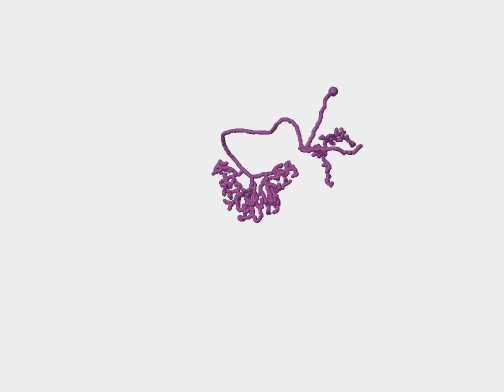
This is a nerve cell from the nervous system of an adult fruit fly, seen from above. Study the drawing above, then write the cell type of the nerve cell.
FB2B_a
